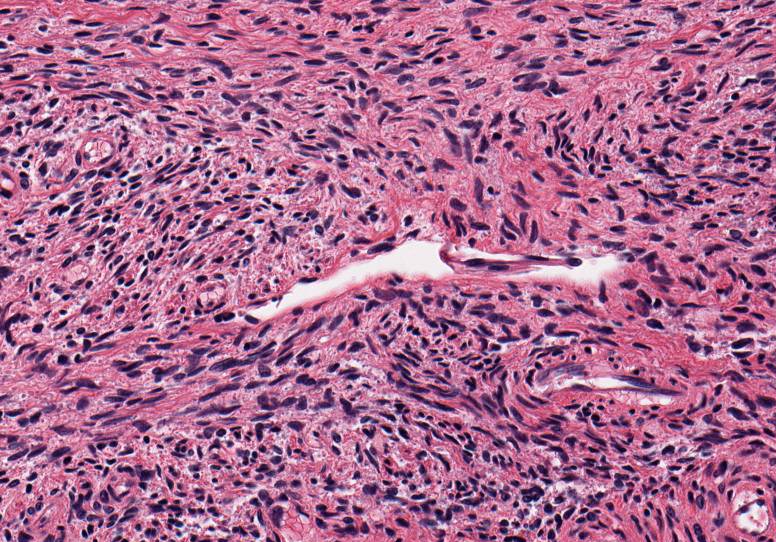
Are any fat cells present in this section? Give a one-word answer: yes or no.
No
